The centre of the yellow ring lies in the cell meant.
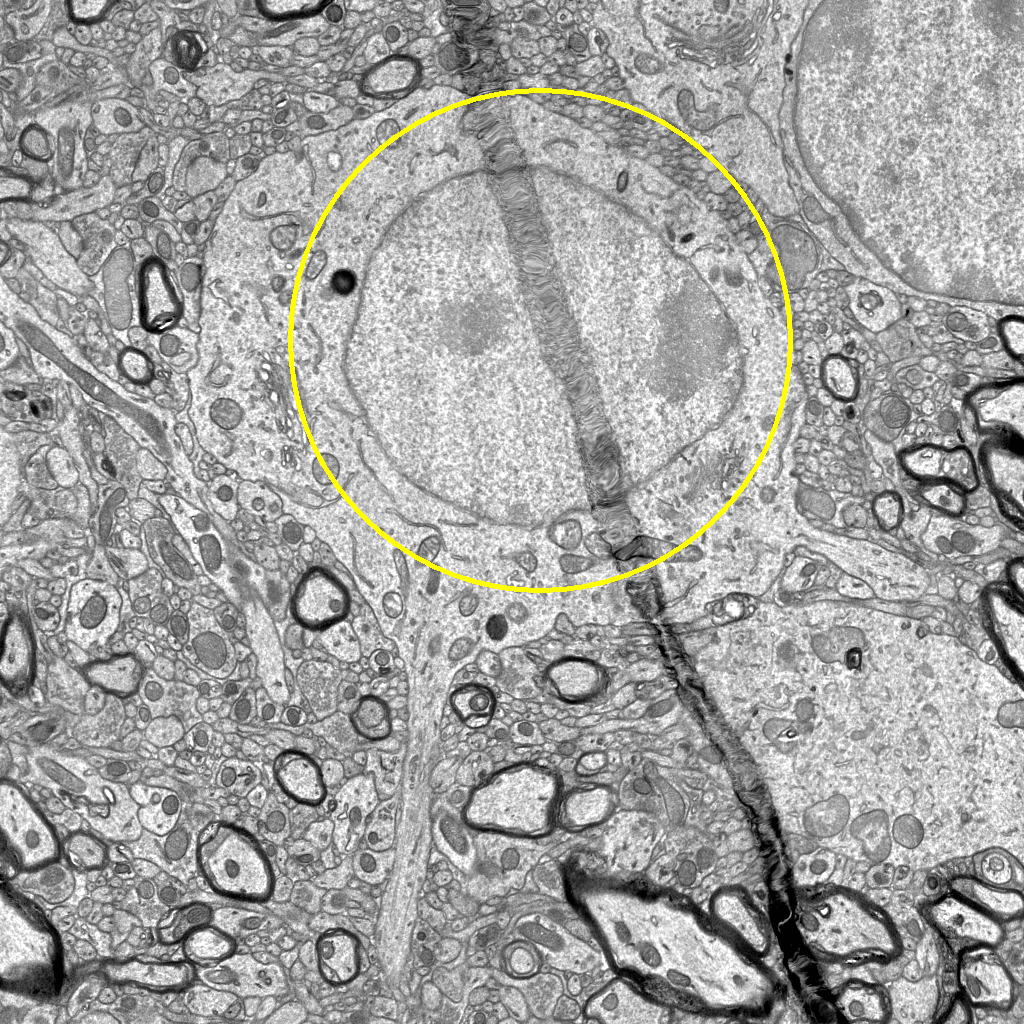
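Excitatory neuron, mouse visual cortex (electron micrograph). The nucleus is large, round to oval, and lies wholly within the picture. Its nuclear envelope is smooth, lacking deep infoldings. The chromatin is pale and finely dispersed, and no thick dark band runs along the envelope. Two large, diffuse, darker grey patches occupy the nucleus, one to the left and one to the right.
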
